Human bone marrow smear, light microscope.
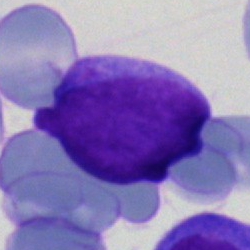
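Blast, in a stained human bone marrow smear. I see an oval outline, wider than it is tall. The nucleus fills almost the whole cell, so hardly any cytoplasm shows. Its chromatin stains deep purple and looks fairly even, without coarse dark clumps. Small knob-like bulges stick out from the left and right margins.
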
